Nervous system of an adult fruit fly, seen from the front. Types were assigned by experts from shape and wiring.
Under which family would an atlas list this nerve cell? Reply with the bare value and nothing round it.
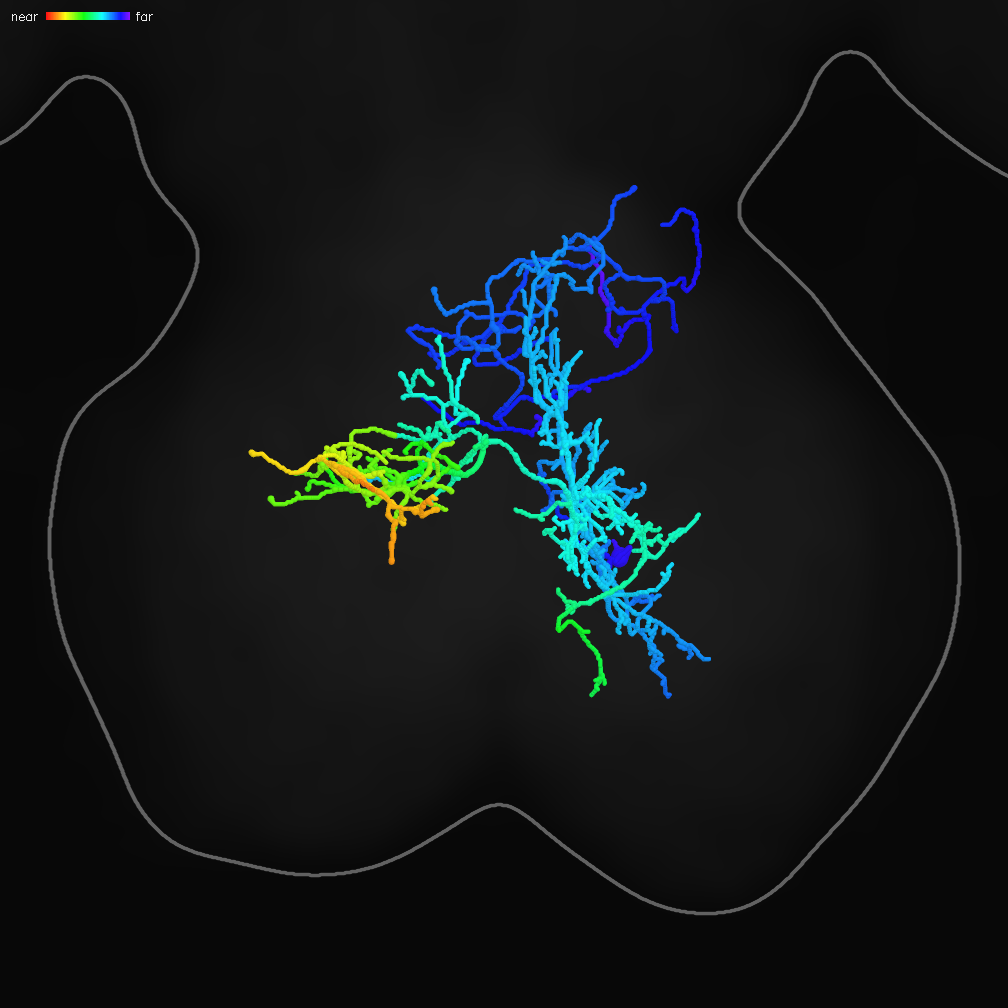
hemilineage 06B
